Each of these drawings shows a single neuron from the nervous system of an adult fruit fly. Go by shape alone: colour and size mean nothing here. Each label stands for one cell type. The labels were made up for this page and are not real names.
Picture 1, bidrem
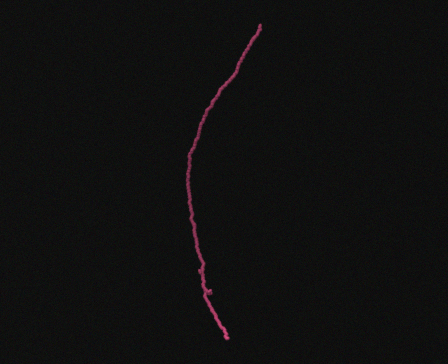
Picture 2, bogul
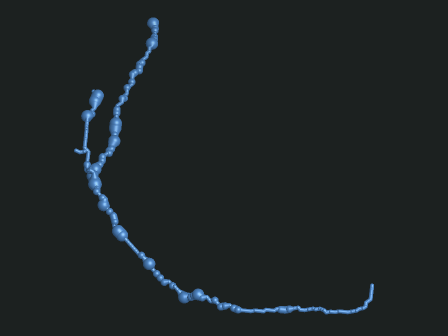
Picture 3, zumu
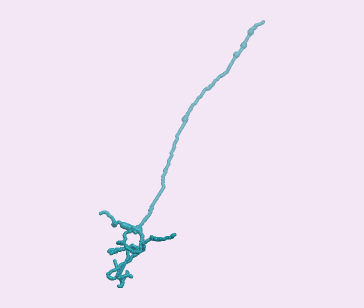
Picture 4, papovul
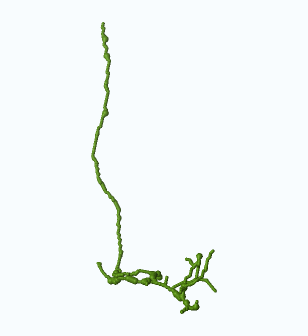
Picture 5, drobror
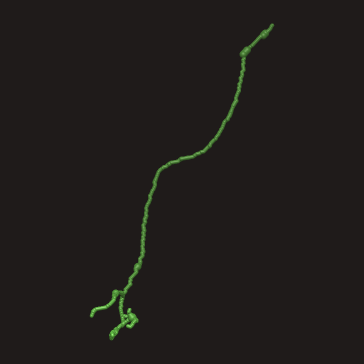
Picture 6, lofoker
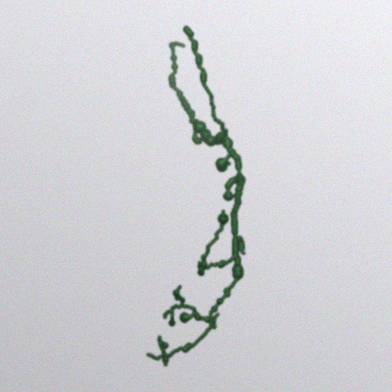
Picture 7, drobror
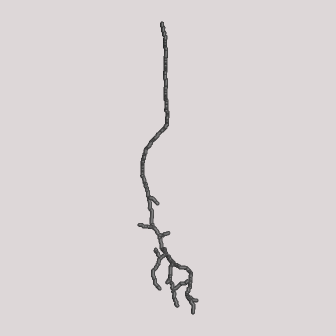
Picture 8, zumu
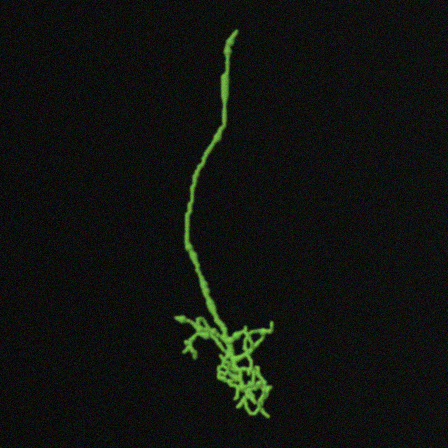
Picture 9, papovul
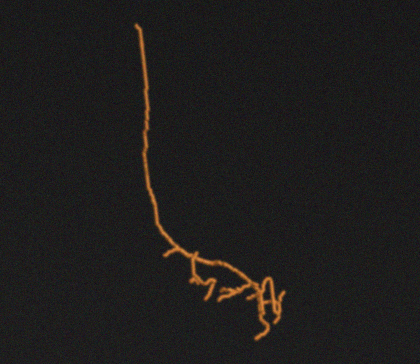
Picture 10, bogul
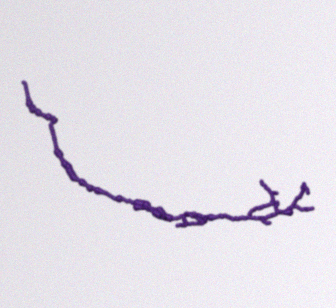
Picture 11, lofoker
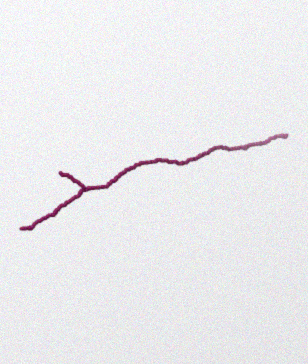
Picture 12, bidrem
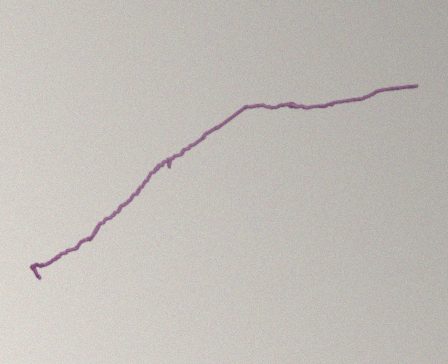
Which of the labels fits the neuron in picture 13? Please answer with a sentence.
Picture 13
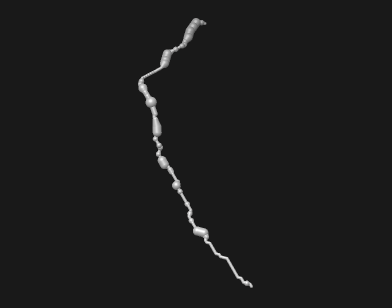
It belongs to bogul.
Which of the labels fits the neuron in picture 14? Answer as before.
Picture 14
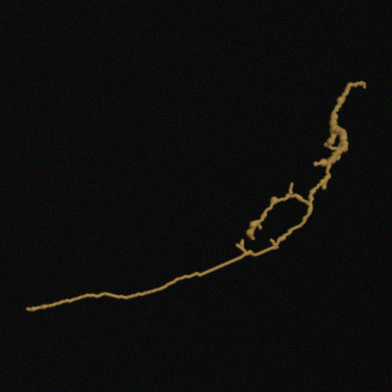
It belongs to lofoker.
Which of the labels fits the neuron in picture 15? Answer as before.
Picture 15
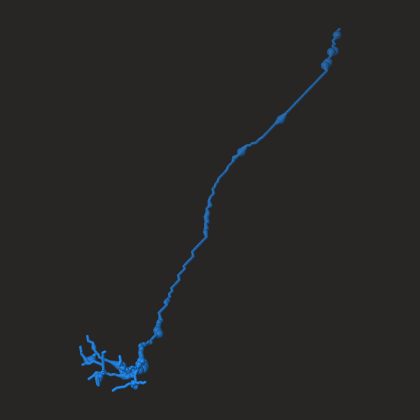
It belongs to zumu.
